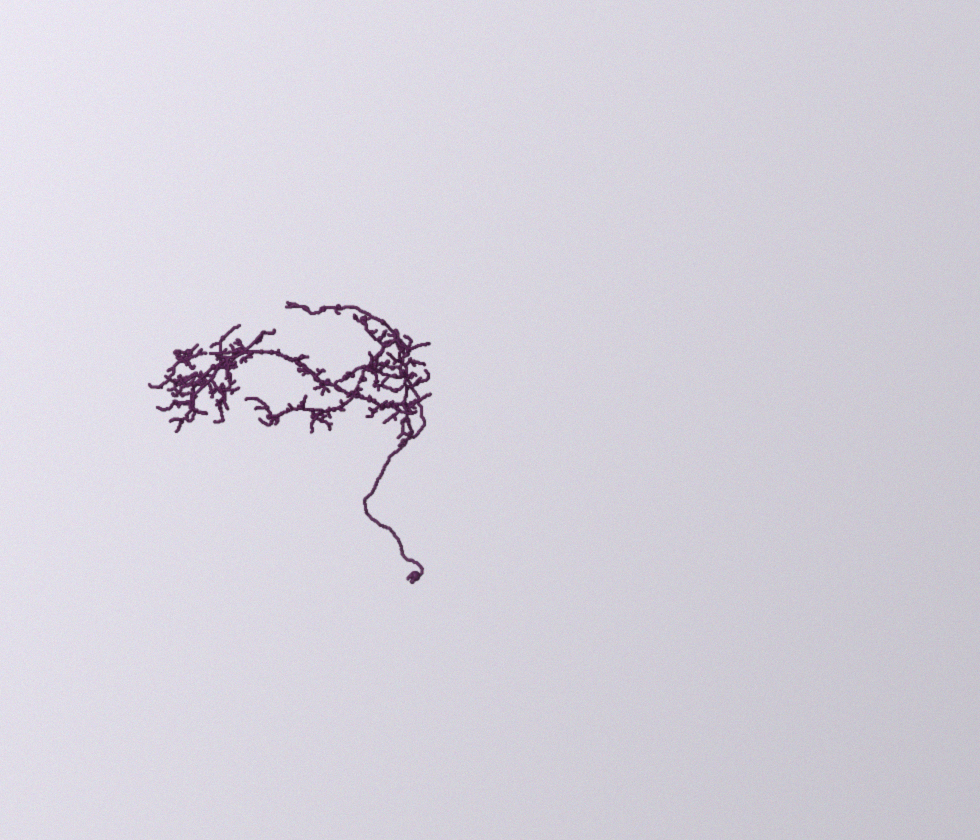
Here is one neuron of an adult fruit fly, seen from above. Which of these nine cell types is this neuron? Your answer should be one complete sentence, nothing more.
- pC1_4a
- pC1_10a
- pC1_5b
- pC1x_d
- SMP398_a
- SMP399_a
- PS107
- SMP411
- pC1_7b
Regarding its cell type, the neuron is SMP399_a.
